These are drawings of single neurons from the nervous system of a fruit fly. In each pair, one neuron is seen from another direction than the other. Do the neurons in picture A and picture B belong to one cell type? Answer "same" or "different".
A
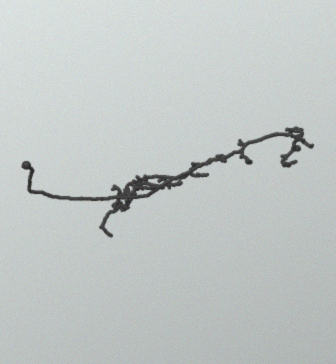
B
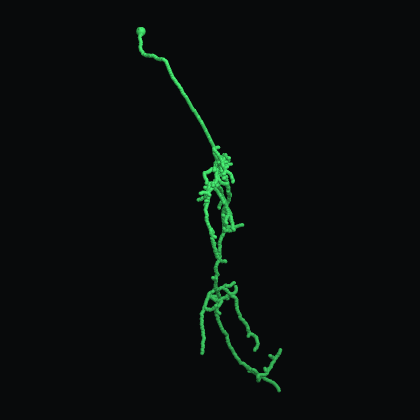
same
